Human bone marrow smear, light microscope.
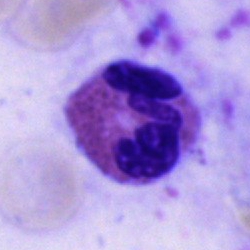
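Eosinophil, in the middle of the smear. Notice its roughly round outline with a smooth edge. The nucleus sits toward the right, so a wider band of cytoplasm shows on the left. Look at the chromatin: dense, clumped and dark purple.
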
